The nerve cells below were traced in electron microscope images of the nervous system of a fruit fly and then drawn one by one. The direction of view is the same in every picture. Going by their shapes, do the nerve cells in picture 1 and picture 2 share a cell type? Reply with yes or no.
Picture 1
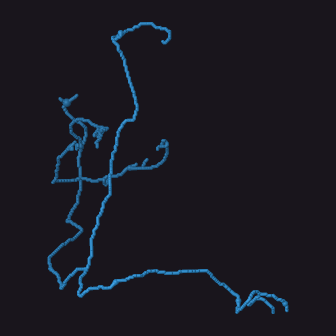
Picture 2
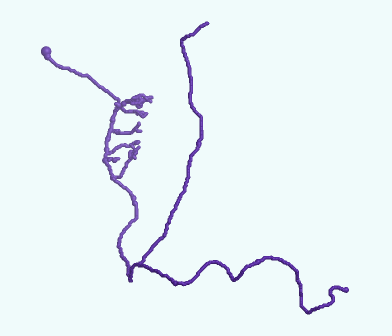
yes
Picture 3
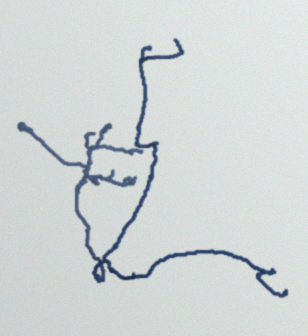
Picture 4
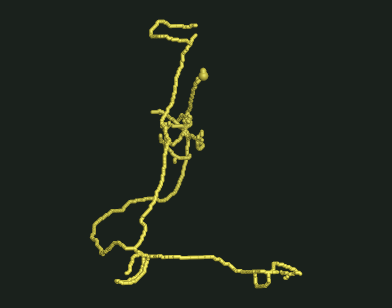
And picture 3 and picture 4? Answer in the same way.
yes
